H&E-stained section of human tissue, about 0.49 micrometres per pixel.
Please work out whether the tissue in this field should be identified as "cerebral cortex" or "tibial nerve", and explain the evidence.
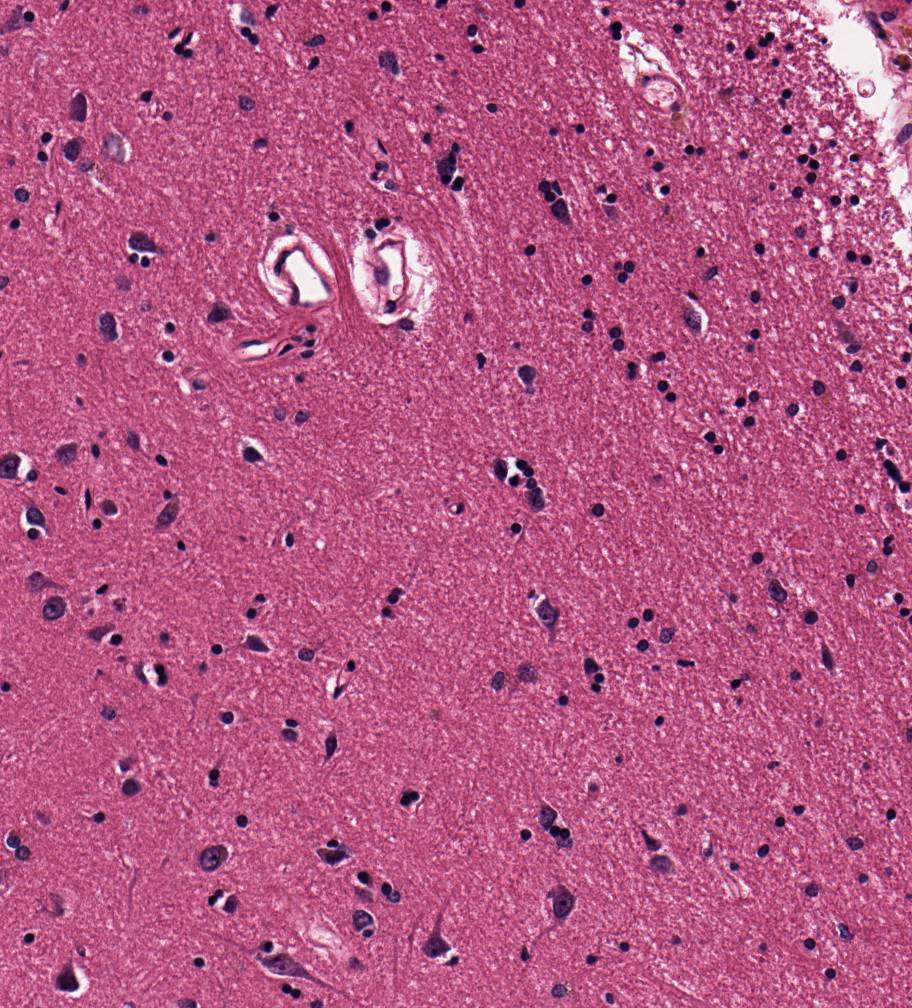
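It's cerebral cortex. Look at the field: a fine, pink, fibrillary neuropil with cells scattered singly through it, and no epithelium or glands anywhere. Small, round, dark glial nuclei with little visible cytoplasm are spread throughout, crowding most in the upper right, where the neuropil is also looser and more finely vacuolated than on the left. Up in the centre-left you'll see two small vessels side by side, each sitting in a clear space.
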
